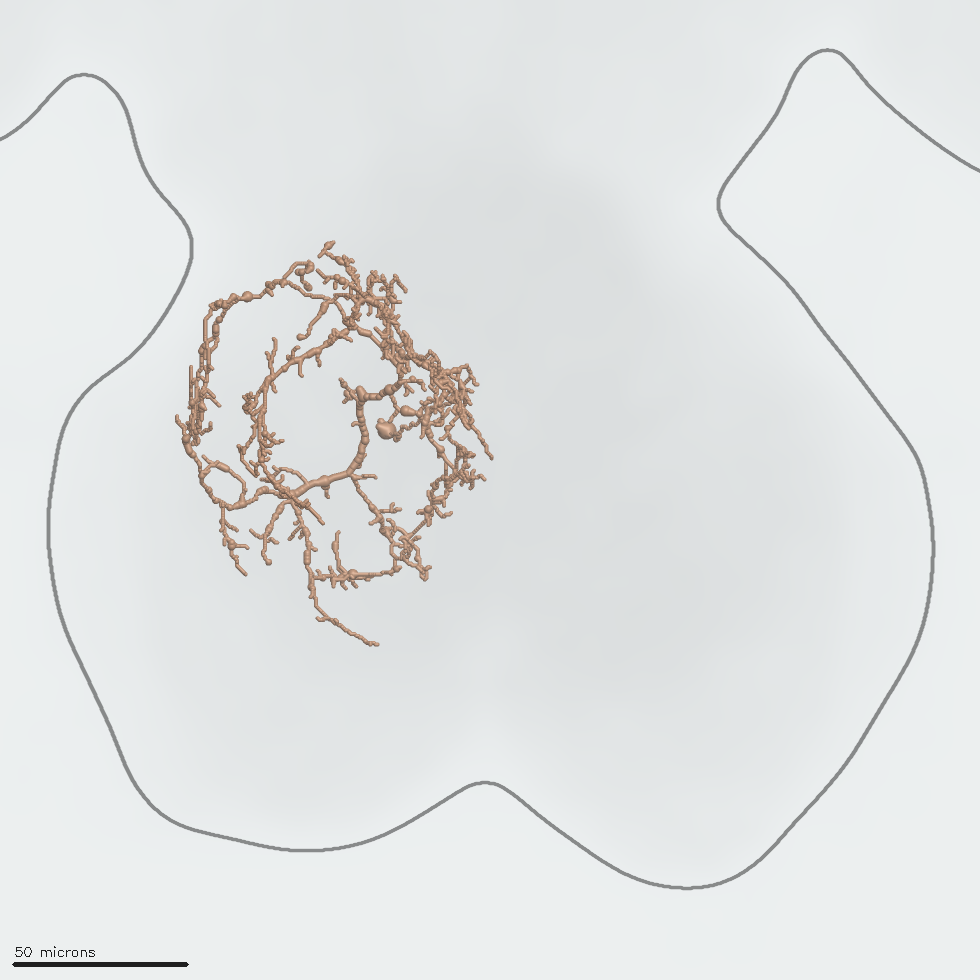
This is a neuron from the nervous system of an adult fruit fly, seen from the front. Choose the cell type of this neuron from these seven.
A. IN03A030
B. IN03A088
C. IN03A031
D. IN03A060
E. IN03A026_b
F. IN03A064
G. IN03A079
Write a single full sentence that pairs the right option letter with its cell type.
The neuron belongs to the cell type IN03A026_b, given as option E.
